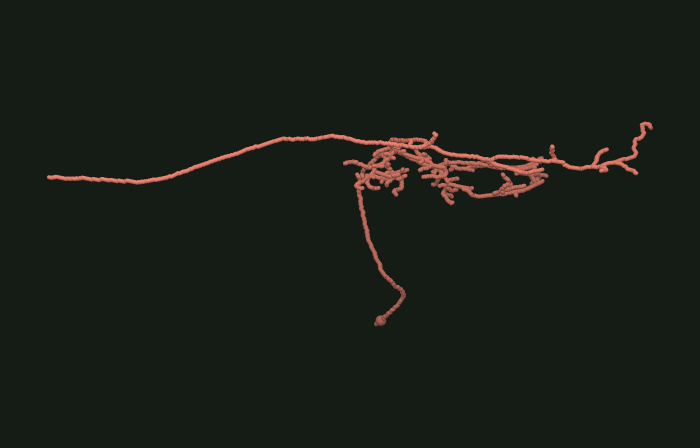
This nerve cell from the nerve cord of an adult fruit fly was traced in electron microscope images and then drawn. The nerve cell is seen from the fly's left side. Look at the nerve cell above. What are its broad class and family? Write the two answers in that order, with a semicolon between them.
ascending neuron; hemilineage 06A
